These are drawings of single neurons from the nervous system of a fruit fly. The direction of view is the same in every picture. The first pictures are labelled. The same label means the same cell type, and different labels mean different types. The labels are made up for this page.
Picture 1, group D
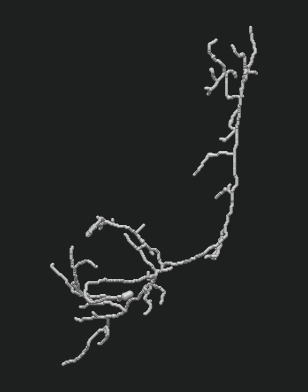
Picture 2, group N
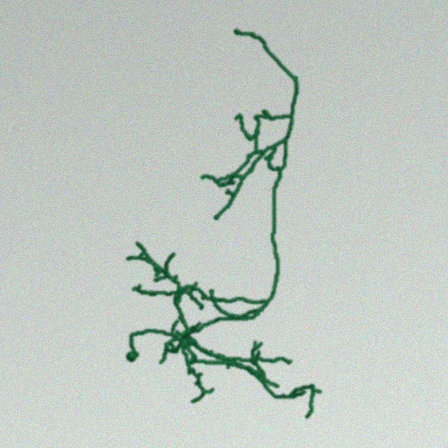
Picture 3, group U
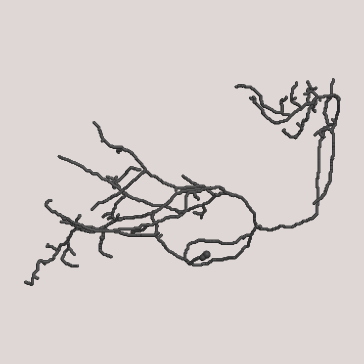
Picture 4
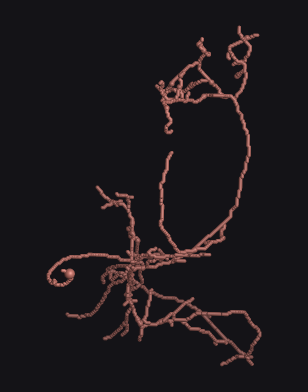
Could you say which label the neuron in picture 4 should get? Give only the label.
group N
